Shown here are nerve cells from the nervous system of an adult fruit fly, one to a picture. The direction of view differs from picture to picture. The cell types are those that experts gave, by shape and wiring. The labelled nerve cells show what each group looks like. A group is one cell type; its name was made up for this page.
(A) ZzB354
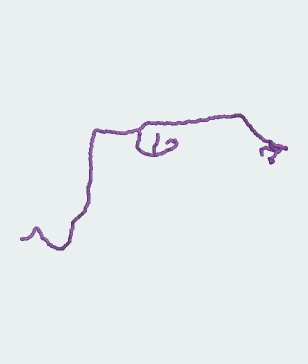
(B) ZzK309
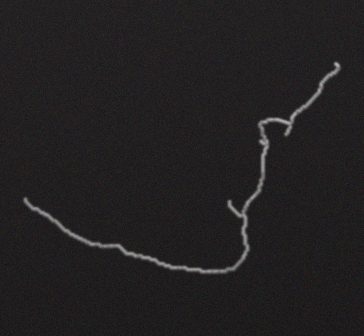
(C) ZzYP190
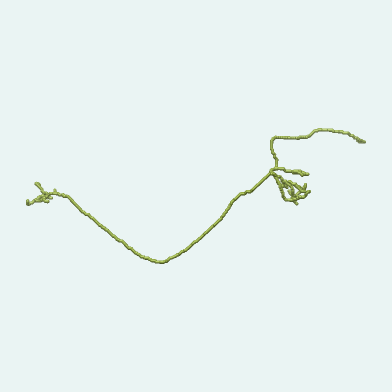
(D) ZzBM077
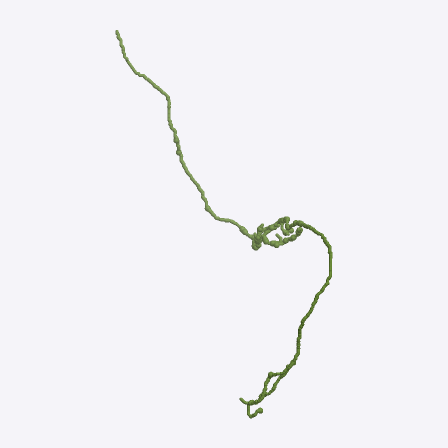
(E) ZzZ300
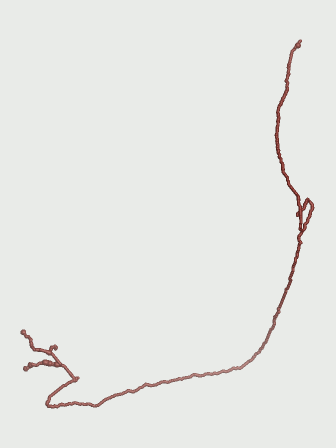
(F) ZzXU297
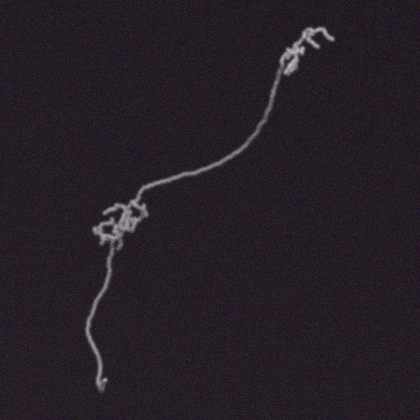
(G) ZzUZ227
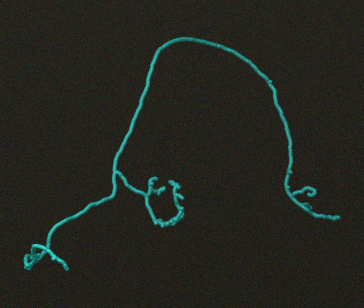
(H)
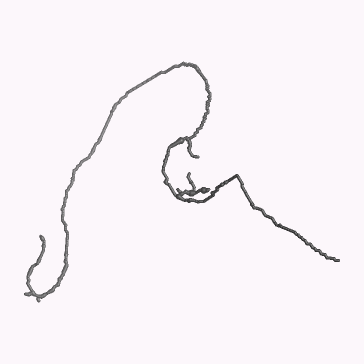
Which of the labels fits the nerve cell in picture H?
ZzUZ227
